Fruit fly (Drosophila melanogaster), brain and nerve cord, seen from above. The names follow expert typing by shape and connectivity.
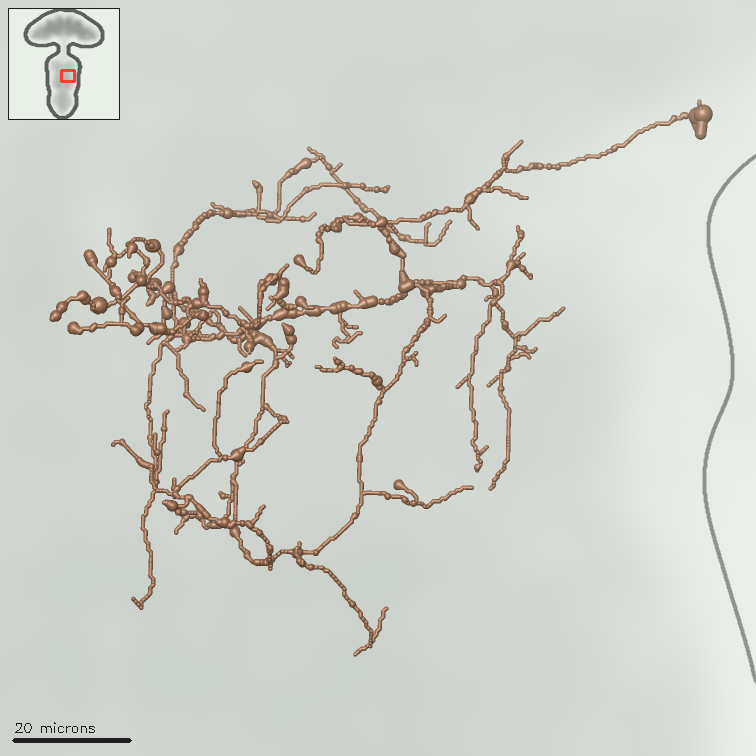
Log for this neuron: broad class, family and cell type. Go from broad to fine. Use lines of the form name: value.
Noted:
broad class: nerve-cord intrinsic neuron
family: hemilineage 03B
cell type: IN03B057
